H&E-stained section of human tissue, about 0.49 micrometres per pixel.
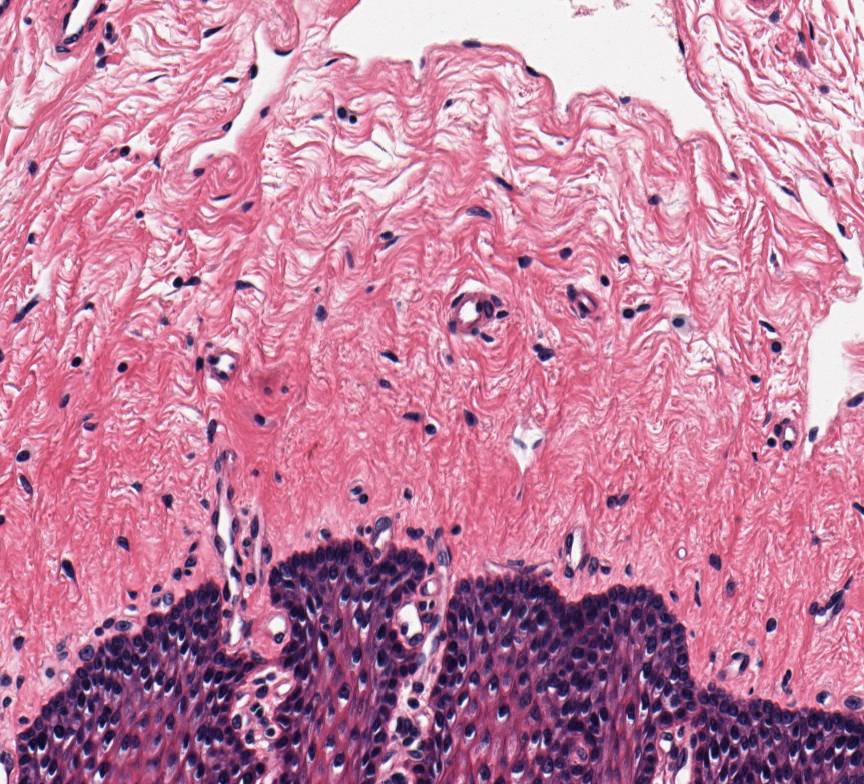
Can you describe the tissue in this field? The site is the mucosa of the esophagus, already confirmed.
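It's a stratified epithelium, many cell layers deep, its nuclei crowded, oval and dark with scant cytoplasm. Down at the bottom centre, slender capillaries run from the stroma between the epithelial masses. The stroma itself has few nuclei, small and dark, scattered among its fibres.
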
